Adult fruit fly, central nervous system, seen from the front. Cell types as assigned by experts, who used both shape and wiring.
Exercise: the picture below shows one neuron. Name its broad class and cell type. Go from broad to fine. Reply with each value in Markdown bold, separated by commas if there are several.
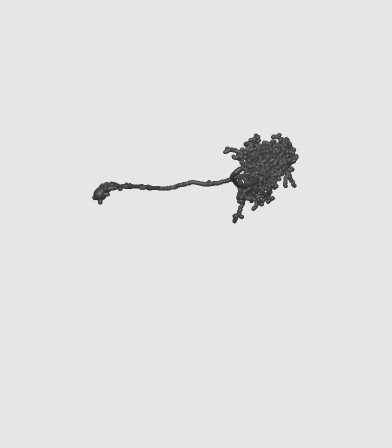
**motor neuron of the nerve cord**, **ADNM1 MN**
